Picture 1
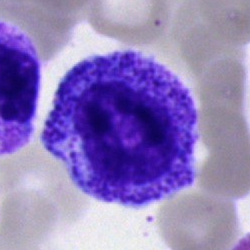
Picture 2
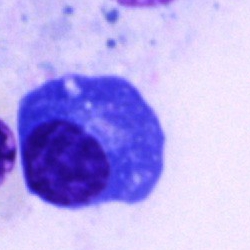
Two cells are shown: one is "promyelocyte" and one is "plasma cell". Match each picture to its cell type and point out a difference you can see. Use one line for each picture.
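The cell in picture 1 is a promyelocyte. Numerous purple granules fill the cytoplasm.
The cell in picture 2 is a plasma cell. No distinct granules are visible in the cytoplasm.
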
